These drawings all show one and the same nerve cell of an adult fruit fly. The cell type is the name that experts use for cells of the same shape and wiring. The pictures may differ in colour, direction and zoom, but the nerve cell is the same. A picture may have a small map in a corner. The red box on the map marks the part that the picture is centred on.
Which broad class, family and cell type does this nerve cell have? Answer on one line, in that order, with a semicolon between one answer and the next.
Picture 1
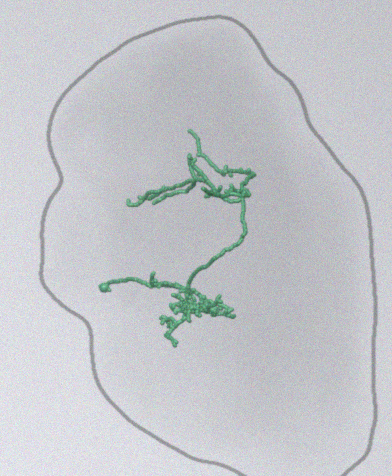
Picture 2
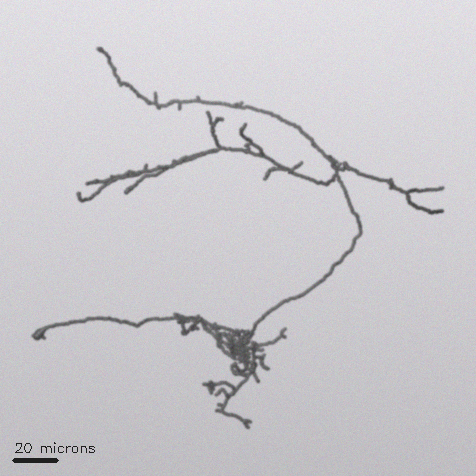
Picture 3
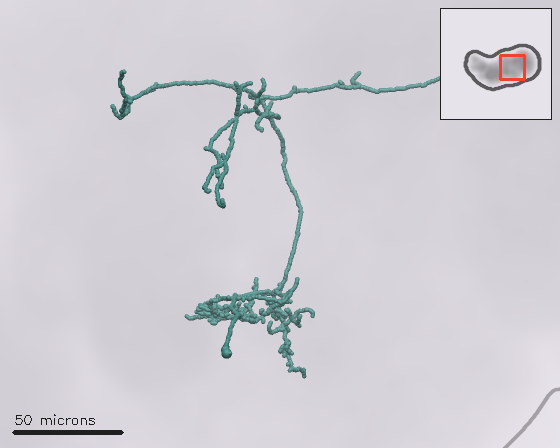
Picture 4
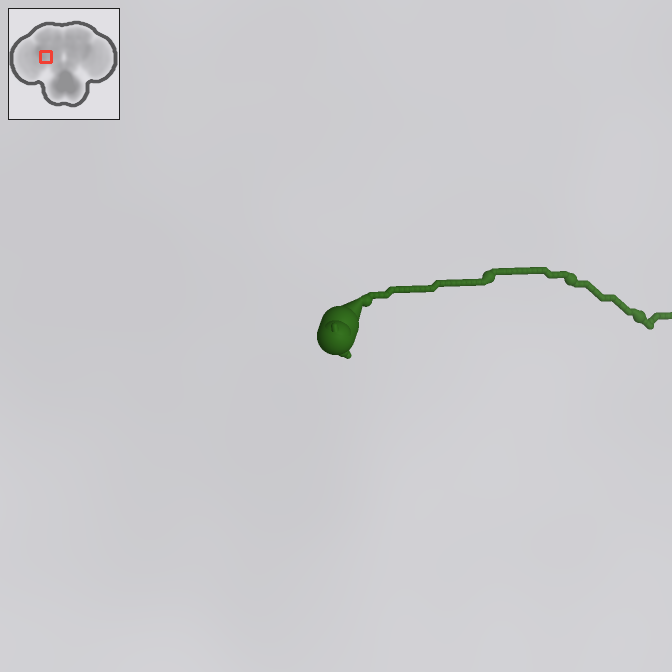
central-brain intrinsic neuron; hemilineage VESa2; CB1087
